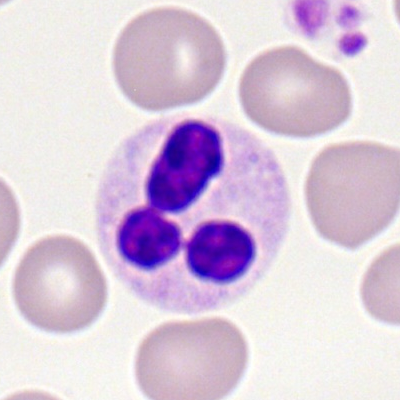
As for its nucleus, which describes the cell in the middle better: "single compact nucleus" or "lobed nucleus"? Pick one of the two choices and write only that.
Lobed nucleus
